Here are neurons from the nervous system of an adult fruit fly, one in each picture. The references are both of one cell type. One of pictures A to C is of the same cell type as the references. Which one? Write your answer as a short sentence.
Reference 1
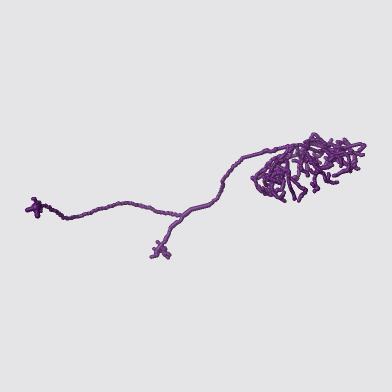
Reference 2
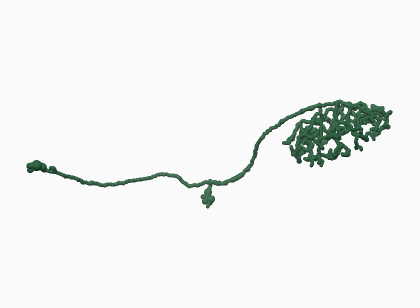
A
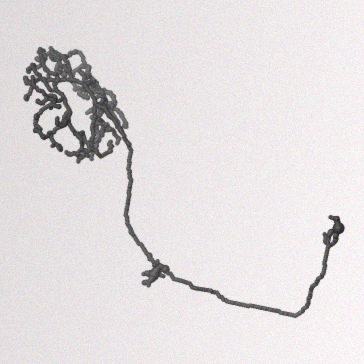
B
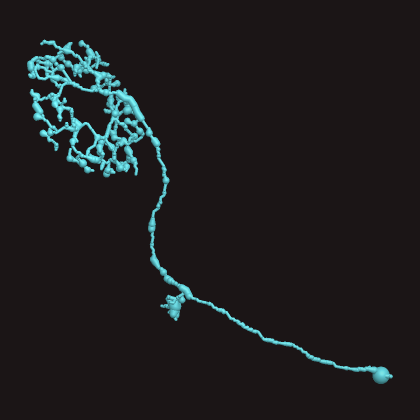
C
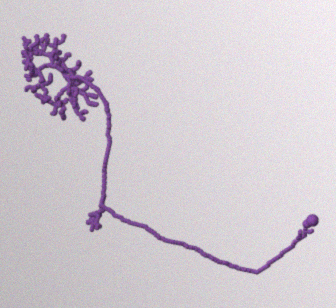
The neuron in picture B is of the same cell type.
